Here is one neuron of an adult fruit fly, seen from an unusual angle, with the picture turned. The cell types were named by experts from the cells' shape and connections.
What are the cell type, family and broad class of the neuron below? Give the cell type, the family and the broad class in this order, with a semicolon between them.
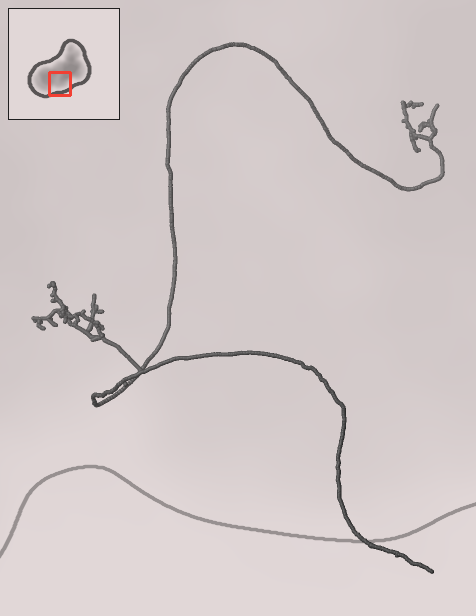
ORN_VC1; class olfactory; sensory neuron entering the brain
